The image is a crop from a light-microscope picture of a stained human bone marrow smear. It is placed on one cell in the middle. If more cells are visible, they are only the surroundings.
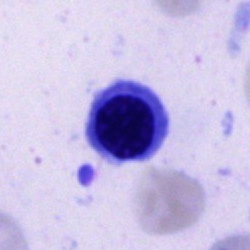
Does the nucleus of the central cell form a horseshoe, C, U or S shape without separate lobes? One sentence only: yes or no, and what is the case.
No, in this cell the nucleus forms a single compact round or oval shape.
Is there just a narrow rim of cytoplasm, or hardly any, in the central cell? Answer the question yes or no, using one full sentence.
Yes, the cell has scant cytoplasm, no more than a thin rim.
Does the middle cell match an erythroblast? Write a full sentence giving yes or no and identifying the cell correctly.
Yes, the crop's central cell is an erythroblast.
